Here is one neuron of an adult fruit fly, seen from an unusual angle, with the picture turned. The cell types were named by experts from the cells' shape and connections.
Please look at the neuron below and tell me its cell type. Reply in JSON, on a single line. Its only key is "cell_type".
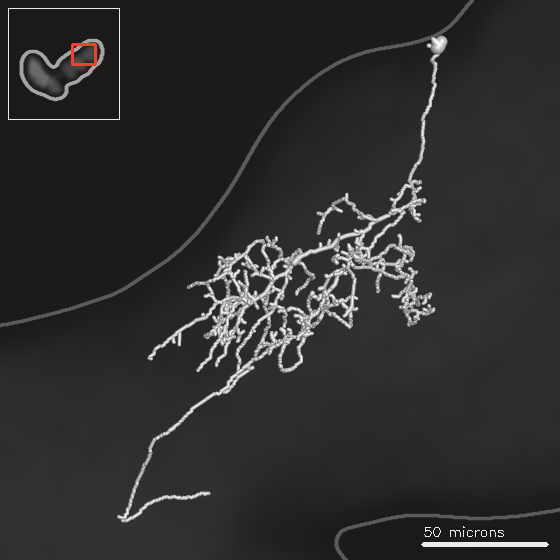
{"cell_type": "INXXX276"}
